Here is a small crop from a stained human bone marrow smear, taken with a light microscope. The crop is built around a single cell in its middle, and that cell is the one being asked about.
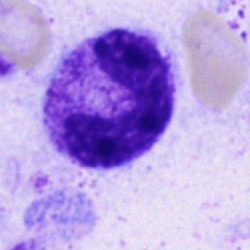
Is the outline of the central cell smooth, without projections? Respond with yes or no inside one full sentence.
Yes, in outline this cell is smooth rather than rough.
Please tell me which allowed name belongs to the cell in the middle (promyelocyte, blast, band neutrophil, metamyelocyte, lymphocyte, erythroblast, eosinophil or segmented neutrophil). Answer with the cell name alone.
band neutrophil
